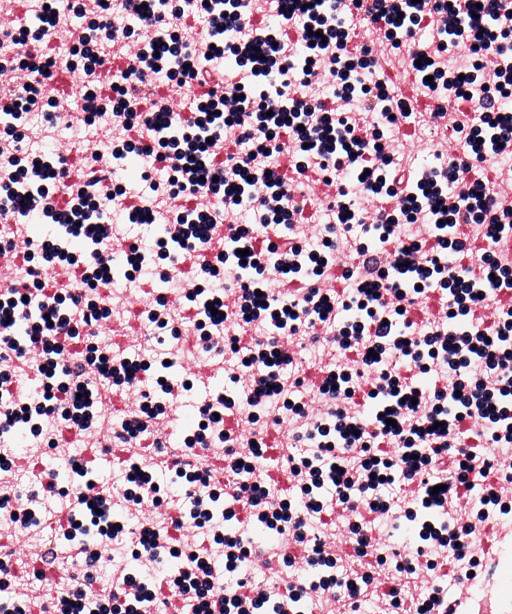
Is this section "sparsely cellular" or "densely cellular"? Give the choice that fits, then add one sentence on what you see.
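Densely cellular. The crowded small cells show almost no visible cytoplasm around their nuclei.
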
